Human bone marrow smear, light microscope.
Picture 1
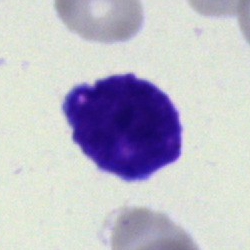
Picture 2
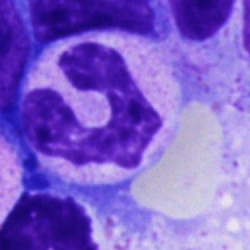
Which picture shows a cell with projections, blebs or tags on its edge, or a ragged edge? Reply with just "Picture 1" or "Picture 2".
Picture 1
